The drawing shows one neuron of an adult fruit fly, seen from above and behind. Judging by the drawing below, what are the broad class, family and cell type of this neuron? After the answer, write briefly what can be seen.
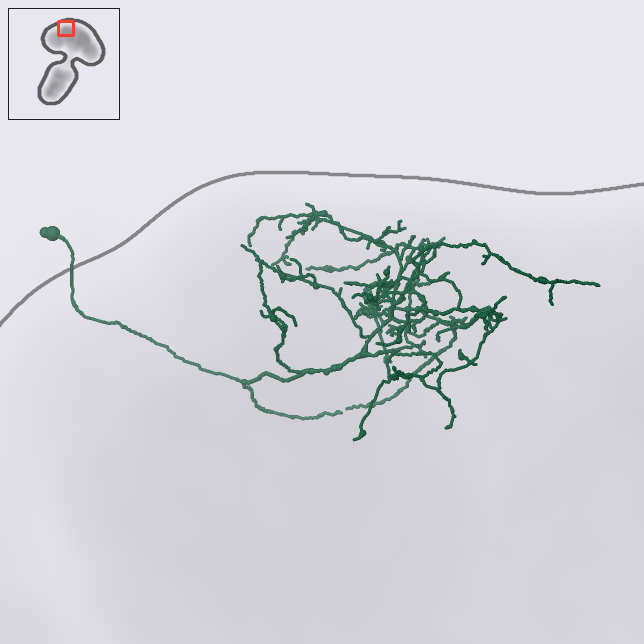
This is a central-brain intrinsic neuron. The family is hemilineage SLPal1. It is of cell type CB3788. It is in the brain and does not reach the nerve cord. Dozens of branch ends can be seen.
